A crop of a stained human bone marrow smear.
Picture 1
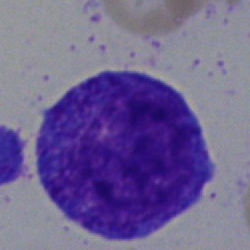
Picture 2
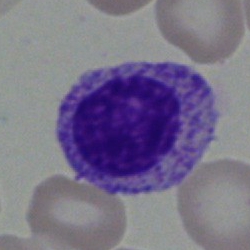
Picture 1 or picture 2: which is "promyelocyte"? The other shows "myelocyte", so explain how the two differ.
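Picture 1: promyelocyte. Picture 2: myelocyte. Staining: promyelocyte deep blue-violet throughout; myelocyte with a moderate, pale lilac rim of cytoplasm.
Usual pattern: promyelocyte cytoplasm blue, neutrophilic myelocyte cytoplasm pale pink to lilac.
Myelocyte nucleus off-centre, widest band of cytoplasm on the right; chromatin dark purple and dense; no nucleolus clearly visible.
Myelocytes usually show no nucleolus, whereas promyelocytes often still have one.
Outline roughly round in both, mostly smooth in the promyelocyte. No vacuoles in either cell. Picture 1 background: small purple specks, mostly above the cell.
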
